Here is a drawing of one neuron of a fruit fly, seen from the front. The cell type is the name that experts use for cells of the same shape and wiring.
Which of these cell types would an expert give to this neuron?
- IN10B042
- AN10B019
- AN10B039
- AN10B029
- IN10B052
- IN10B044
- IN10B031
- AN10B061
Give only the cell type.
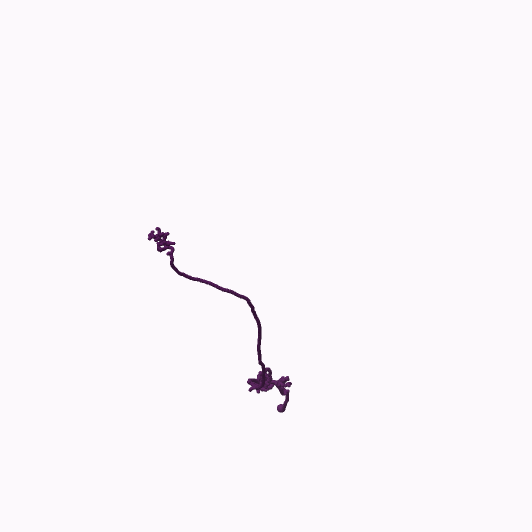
AN10B029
